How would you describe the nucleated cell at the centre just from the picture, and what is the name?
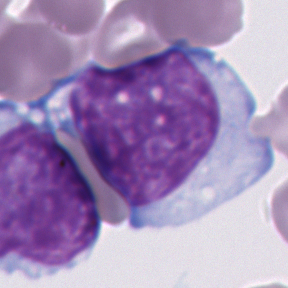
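The nucleus sits toward the left, with most of the cytoplasm on the right. Its chromatin looks fine and finely netted, not coarsely clumped. The cytoplasm, I'd say, is pale blue. And the outline is irregular, somewhat angular rather than smoothly round. So this is a myeloblast.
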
